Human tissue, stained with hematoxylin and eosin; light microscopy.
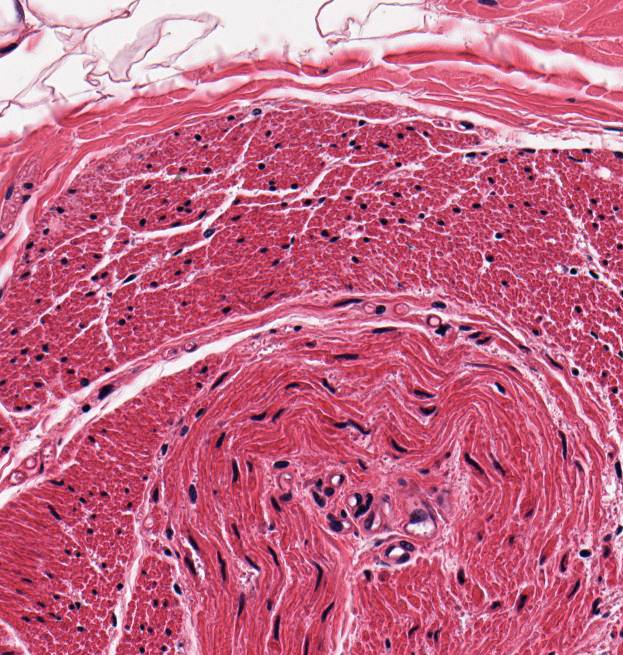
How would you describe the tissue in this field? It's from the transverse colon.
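Along the top runs loose, wavy, pale connective tissue, with open white space at top left. Below, in an upper band, small round dark nuclei dot cut fibres. Lower down, fibres curve in wavy bundles with elongated nuclei; among them I notice a small cluster of small blood vessels.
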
